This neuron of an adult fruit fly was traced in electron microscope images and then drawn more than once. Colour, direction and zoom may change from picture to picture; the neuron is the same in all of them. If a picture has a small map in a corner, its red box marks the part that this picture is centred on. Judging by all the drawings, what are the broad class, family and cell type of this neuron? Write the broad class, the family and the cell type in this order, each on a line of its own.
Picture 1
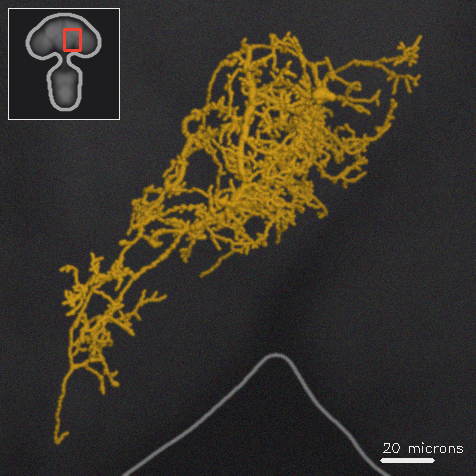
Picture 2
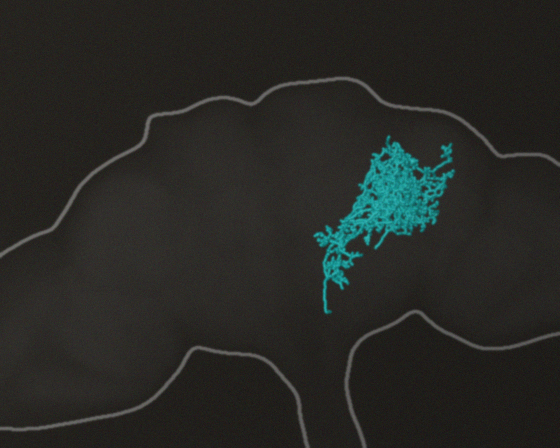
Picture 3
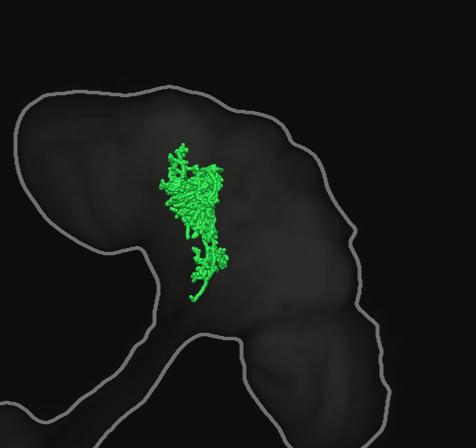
central-brain intrinsic neuron
hemilineage ALlv1
CB0591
